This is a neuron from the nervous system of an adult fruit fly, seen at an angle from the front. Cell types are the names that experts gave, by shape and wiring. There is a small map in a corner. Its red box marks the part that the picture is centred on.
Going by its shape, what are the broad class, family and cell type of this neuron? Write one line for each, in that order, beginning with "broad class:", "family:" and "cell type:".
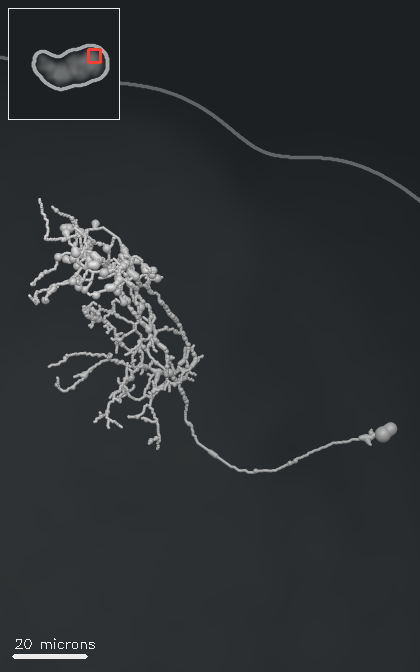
broad class: central-brain intrinsic neuron
family: hemilineage SLPav3
cell type: SLP186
